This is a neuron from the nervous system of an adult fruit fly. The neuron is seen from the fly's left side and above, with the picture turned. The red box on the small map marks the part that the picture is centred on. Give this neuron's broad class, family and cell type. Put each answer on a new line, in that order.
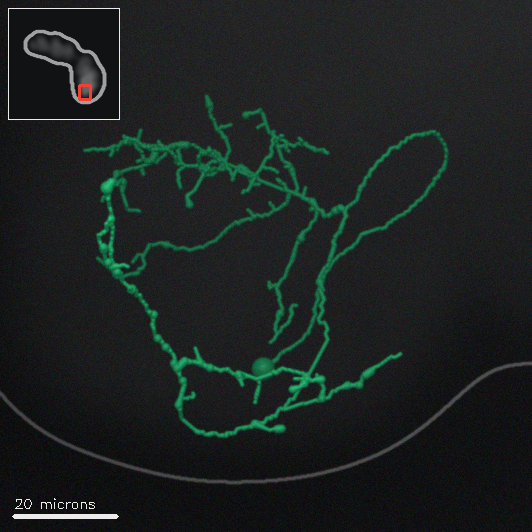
central-brain intrinsic neuron
hemilineage LHl1
CB3393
